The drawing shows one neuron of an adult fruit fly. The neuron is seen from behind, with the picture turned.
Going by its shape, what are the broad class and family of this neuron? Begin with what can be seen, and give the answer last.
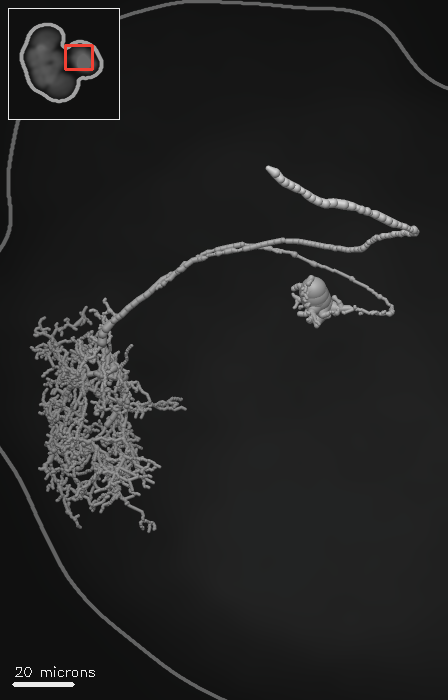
From left to right in the picture it spans about 130 microns. In this view it is about as wide as it is tall. It is a motor neuron of the nerve cord. Its family is hemilineage 03B.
